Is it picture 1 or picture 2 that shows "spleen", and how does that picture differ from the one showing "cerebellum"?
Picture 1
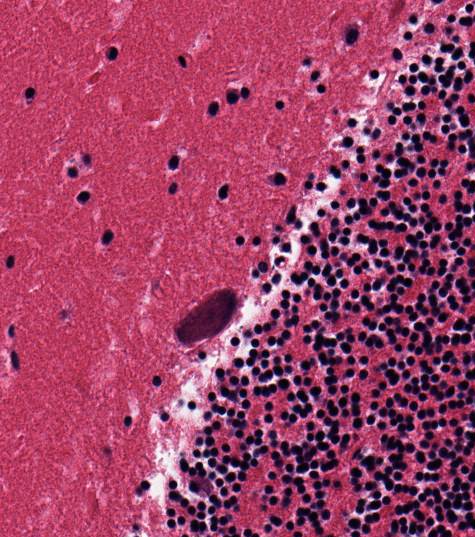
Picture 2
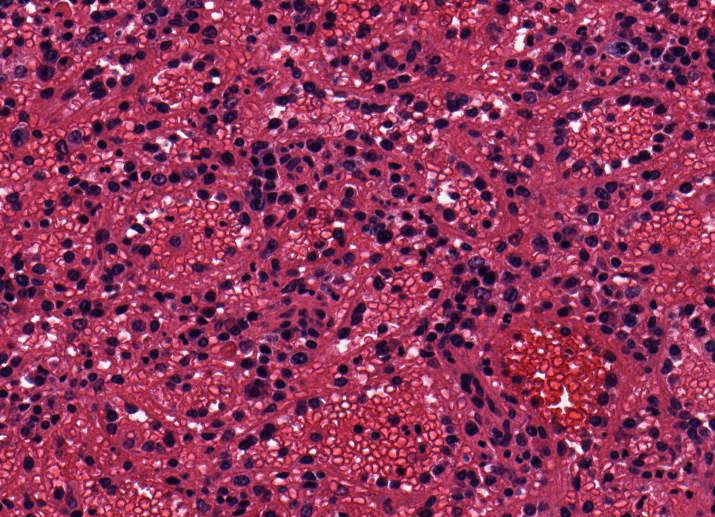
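Cerebellum is shown in picture 1; spleen in picture 2. Picture 1 is divided diagonally: a pale pink, sparsely nucleated zone at upper left and a densely nucleated zone at lower right. The lower right zone is packed with small, round, darkly staining nuclei with very little visible cytoplasm, interrupted by small irregular pink patches lacking nuclei. The upper left zone consists of finely granular to fibrillary pink material with only scattered small nuclei. Picture 2 contains rounded to oval collections of tightly packed red blood cells throughout, many of the cells pink-red discs with paler centres. Cellular bands separate these collections, holding many cells with small, round, dark nuclei and little cytoplasm, and thin pink strands with elongated nuclei curve around the collections' edges.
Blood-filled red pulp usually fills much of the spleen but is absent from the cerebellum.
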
